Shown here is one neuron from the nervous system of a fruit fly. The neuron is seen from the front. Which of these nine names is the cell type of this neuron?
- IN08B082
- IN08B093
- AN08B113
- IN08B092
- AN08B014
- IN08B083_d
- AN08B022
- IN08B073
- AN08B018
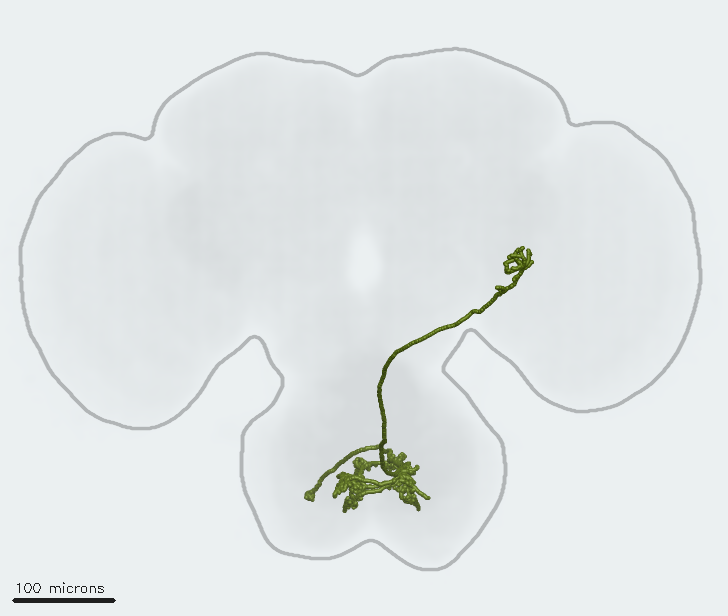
AN08B018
